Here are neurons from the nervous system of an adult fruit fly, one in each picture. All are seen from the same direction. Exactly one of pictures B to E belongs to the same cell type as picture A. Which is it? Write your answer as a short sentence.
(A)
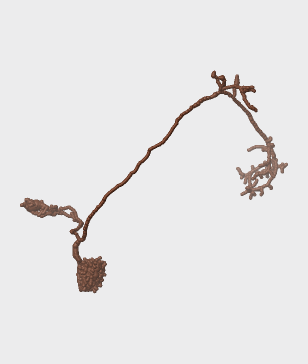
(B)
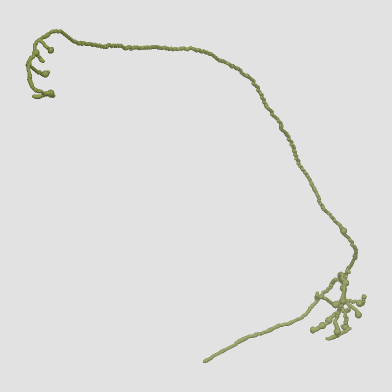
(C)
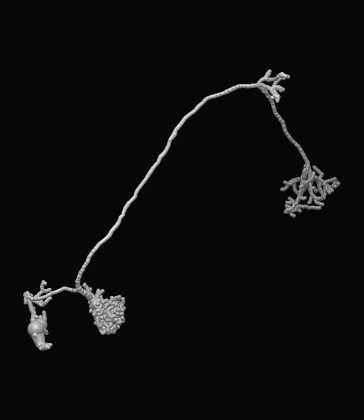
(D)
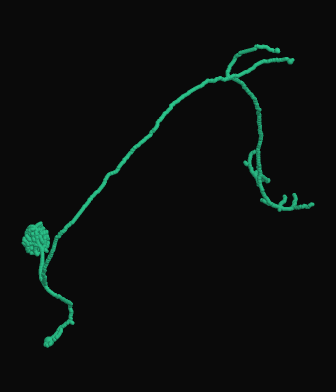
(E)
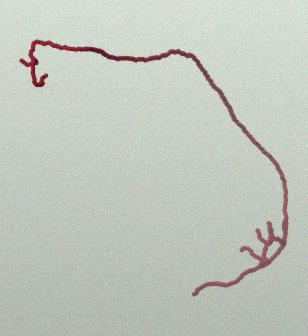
Picture C is of the same cell type.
